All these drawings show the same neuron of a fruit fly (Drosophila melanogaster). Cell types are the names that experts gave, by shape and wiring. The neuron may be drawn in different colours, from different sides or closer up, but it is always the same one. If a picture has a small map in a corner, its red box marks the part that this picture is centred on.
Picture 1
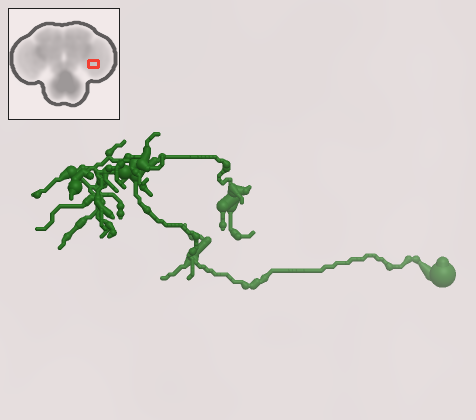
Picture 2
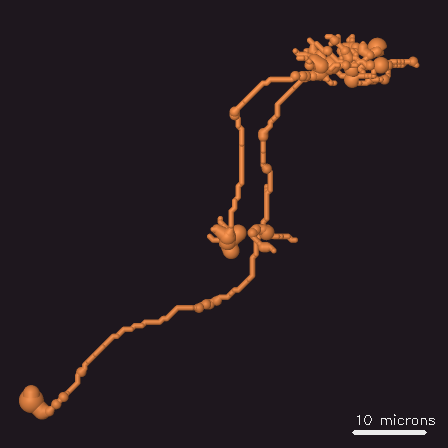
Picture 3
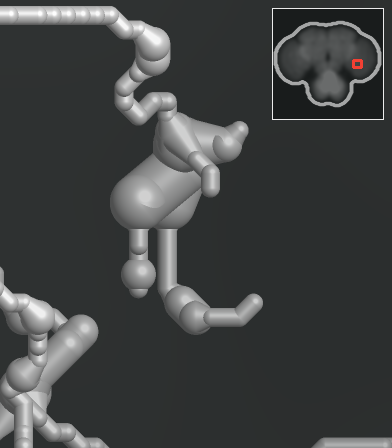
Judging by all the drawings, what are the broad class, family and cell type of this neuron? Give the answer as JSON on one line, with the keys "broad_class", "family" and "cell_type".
{"broad_class": "optic-lobe intrinsic neuron", "family": "T", "cell_type": "T5c"}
